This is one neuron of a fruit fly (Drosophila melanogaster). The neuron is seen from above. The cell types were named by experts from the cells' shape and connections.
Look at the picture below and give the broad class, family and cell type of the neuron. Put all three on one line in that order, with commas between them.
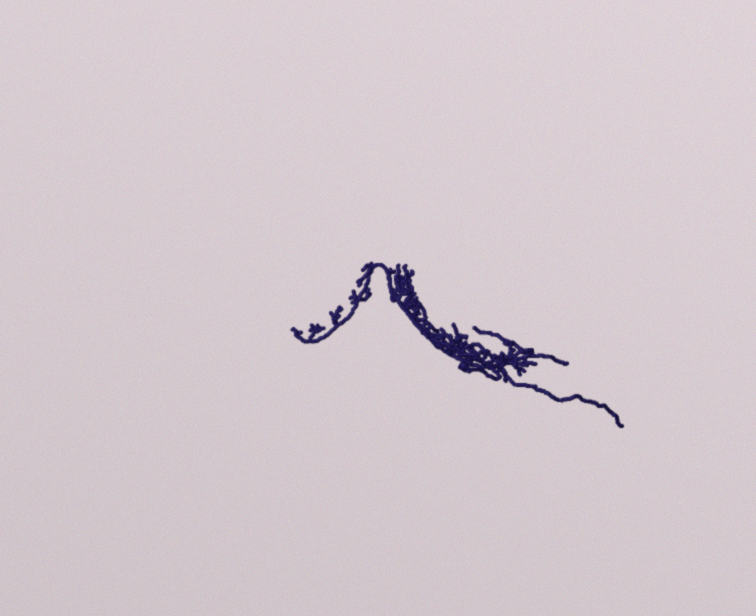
central-brain intrinsic neuron, hemilineage SMPpd2, SMP537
